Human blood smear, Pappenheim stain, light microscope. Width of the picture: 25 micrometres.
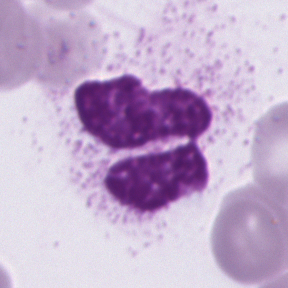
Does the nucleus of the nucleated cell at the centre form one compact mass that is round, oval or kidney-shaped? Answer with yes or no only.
No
